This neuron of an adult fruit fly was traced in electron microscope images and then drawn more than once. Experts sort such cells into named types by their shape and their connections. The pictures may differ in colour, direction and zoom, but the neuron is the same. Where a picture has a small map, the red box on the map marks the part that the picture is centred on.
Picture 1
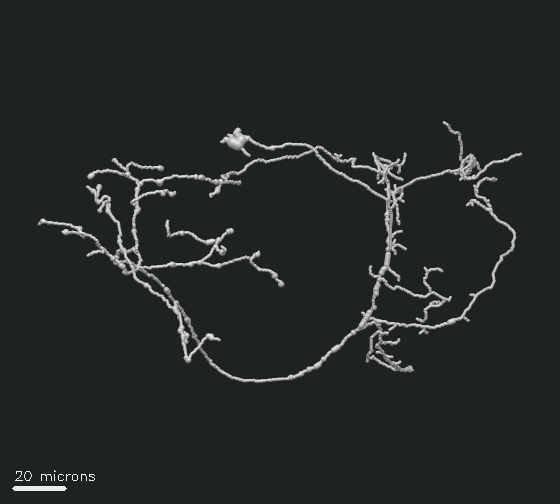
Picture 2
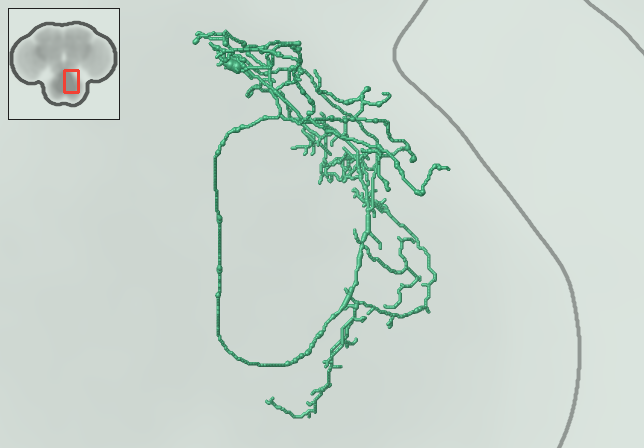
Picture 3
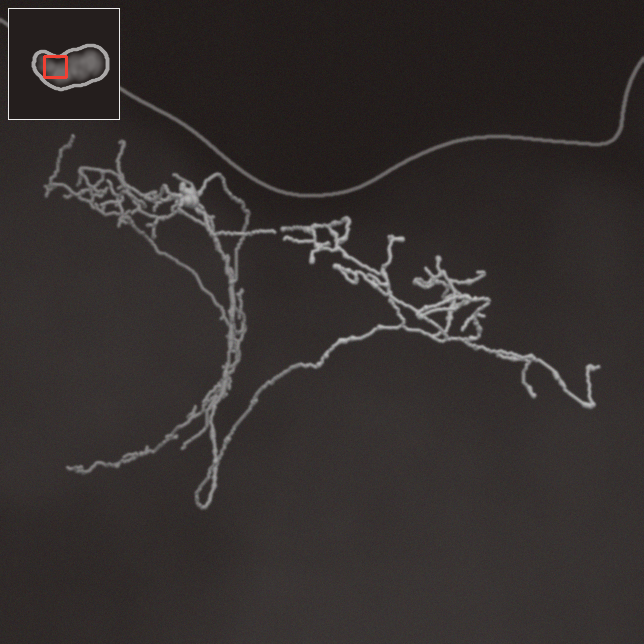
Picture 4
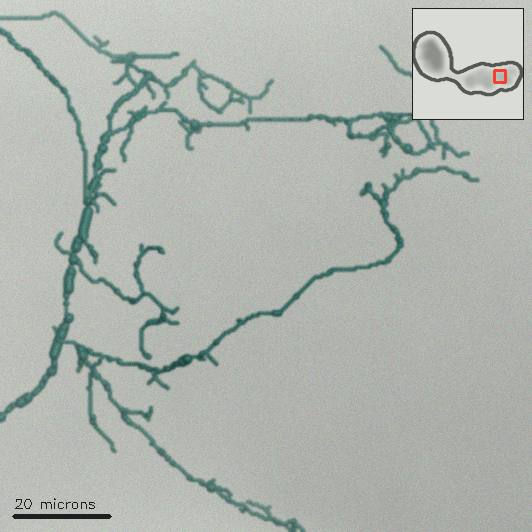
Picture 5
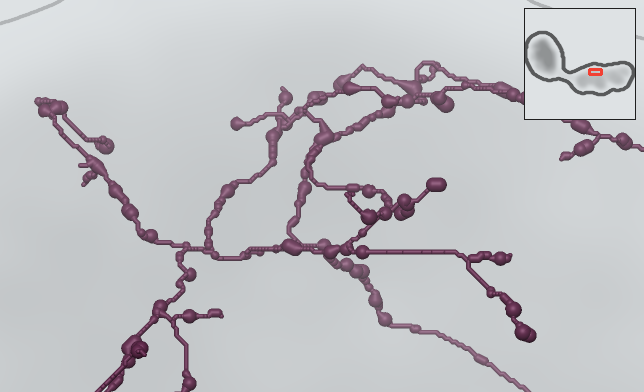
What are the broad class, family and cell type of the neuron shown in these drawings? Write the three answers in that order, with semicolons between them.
nerve-cord intrinsic neuron; hemilineage 17A; IN17A074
